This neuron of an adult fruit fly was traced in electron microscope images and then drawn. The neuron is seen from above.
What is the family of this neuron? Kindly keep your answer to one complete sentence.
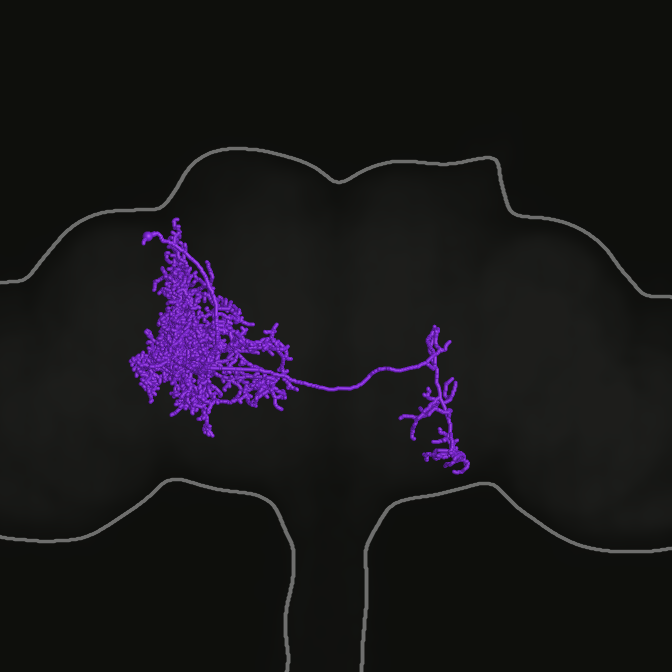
The neuron is listed under family hemilineage VLPa2.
